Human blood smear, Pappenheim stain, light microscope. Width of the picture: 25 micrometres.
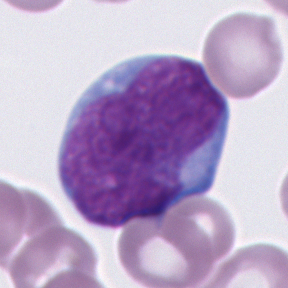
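Myeloblast in a stained peripheral blood smear. Nucleus first: it fills about 80% of the cell's area, reaches the cell's edge along the lower left and carries a shallow notch in its lower right border. Chromatin next: fine and lacy, without coarse dark clumps. Cytoplasm last: pale blue.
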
